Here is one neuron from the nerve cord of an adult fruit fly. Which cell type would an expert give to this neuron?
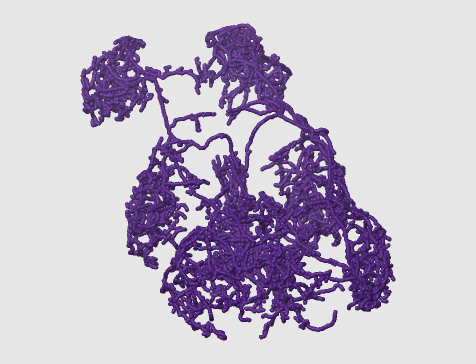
IN00A001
